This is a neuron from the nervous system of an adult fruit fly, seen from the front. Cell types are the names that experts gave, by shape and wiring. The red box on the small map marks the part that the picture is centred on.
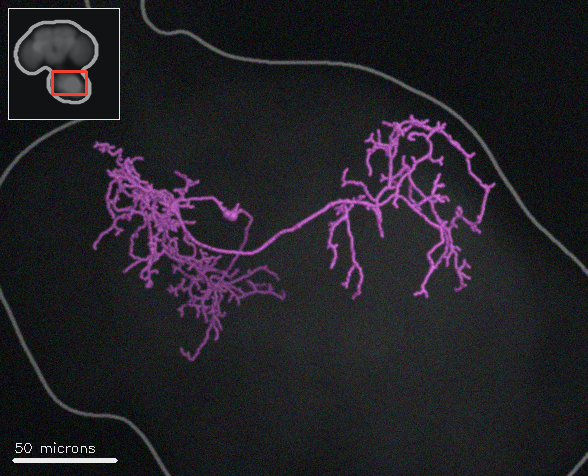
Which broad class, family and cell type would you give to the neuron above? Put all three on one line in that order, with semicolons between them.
nerve-cord intrinsic neuron; hemilineage 01A; IN01A018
